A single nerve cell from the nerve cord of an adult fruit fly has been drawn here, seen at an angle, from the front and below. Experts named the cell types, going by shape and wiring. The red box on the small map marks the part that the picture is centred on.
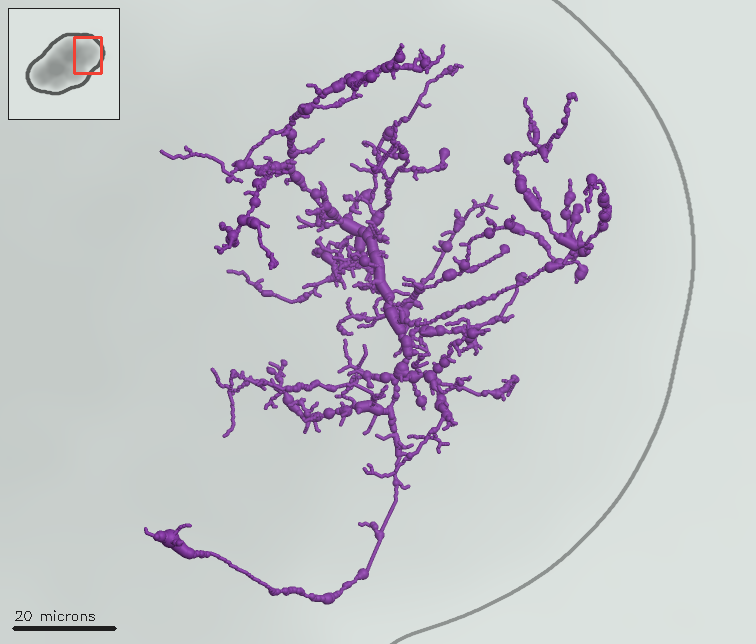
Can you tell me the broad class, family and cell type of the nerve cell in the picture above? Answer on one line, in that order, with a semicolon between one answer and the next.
nerve-cord intrinsic neuron; hemilineage 04B; IN04B092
